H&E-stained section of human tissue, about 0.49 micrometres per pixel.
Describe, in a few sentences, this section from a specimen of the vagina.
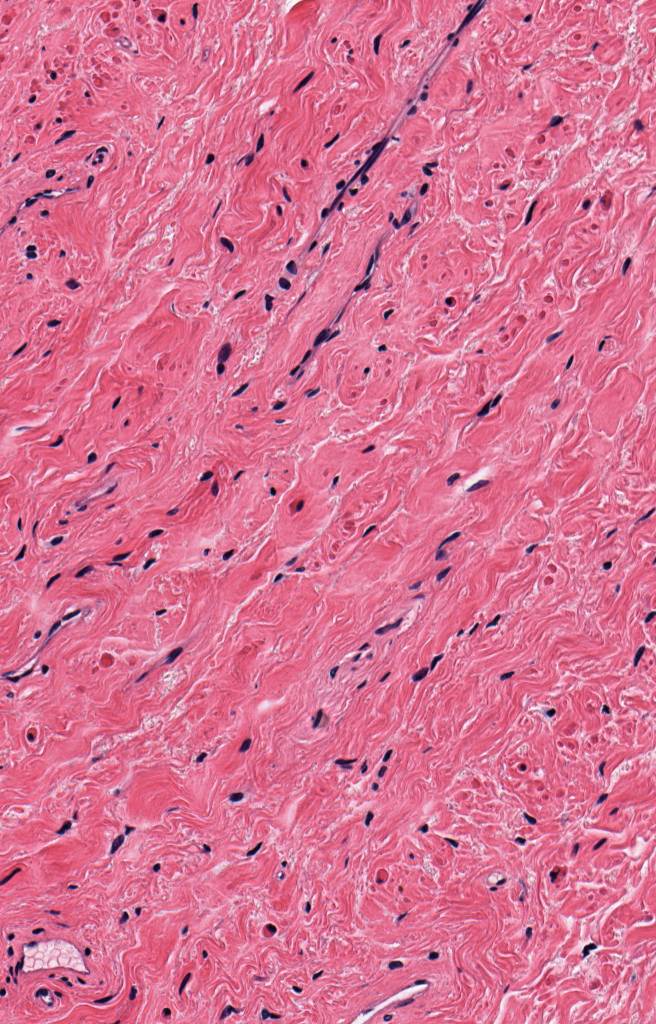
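Dense pink fibrous tissue occupies the entire field, and no epithelium is present. Its collagen fibres follow a wavy course rather than a straight one. Small, dark, spindle-shaped nuclei lie along the fibres, sparse and evenly scattered, so there is much more fibre than nuclei.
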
